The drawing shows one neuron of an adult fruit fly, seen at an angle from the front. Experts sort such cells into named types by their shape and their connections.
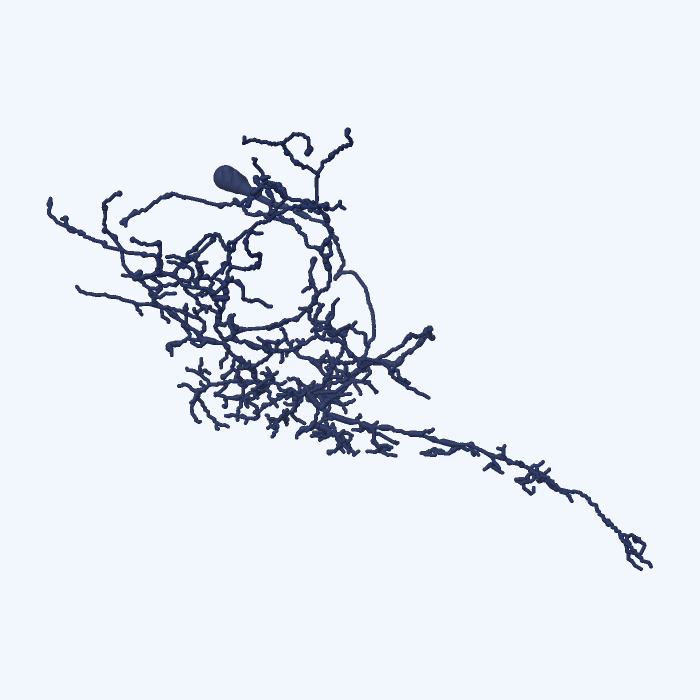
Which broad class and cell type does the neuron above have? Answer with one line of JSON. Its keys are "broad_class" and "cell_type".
{"broad_class": "central-brain intrinsic neuron", "cell_type": "SLP321"}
